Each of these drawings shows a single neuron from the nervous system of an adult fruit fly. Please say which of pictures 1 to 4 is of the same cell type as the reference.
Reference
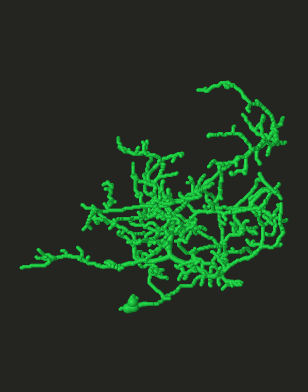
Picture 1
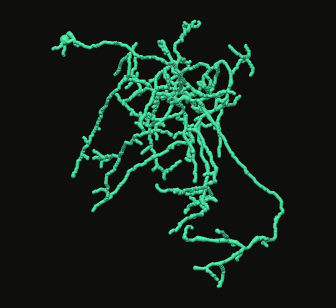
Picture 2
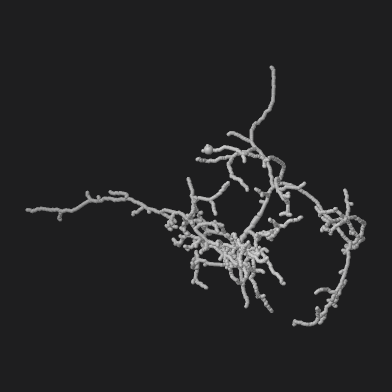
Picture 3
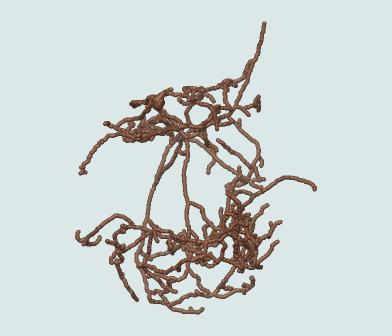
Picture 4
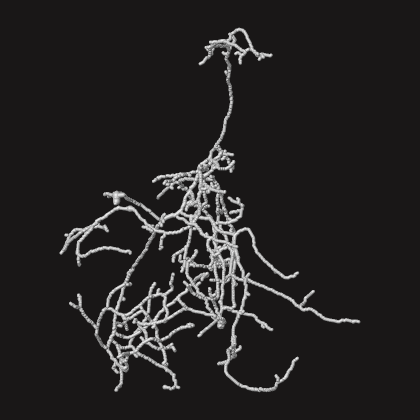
2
